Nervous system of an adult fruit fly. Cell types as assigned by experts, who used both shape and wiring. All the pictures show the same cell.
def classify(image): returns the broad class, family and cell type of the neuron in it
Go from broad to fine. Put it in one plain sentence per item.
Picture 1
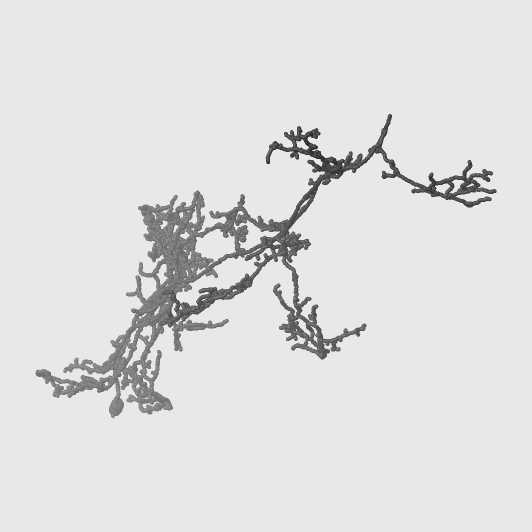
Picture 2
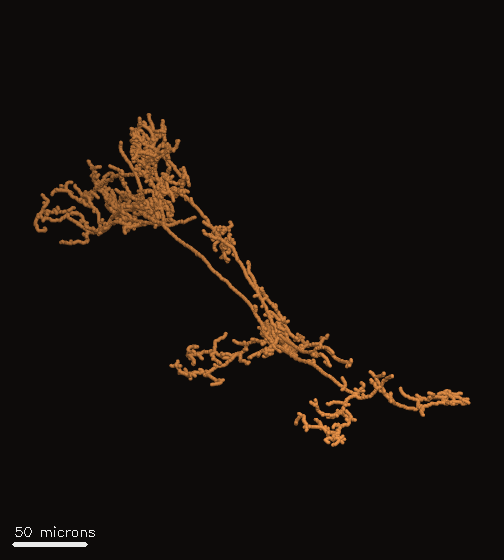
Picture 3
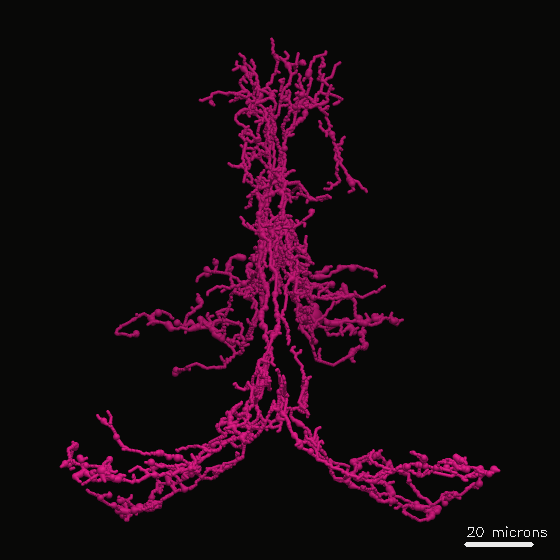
A nerve-cord intrinsic neuron of hemilineage 05B, type IN05B018.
